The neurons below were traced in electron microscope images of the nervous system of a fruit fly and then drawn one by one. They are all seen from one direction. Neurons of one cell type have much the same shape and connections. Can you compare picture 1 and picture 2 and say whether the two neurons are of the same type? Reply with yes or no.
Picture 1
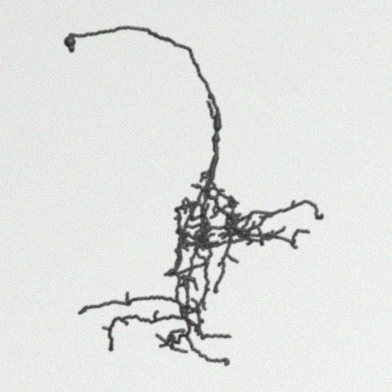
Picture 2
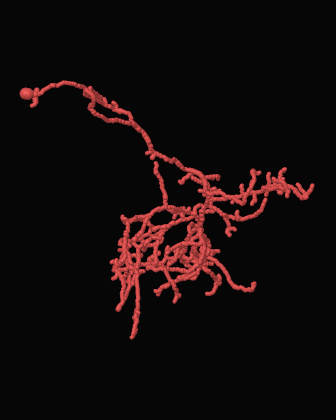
no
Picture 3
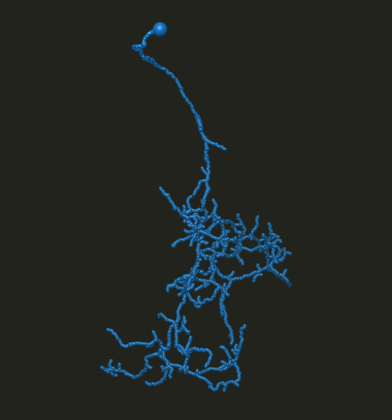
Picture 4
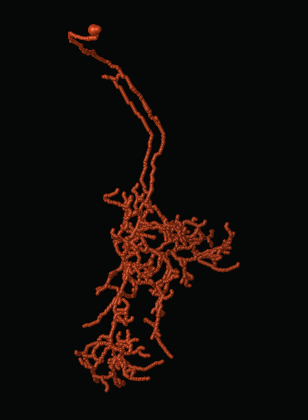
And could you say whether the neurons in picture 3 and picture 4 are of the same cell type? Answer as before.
yes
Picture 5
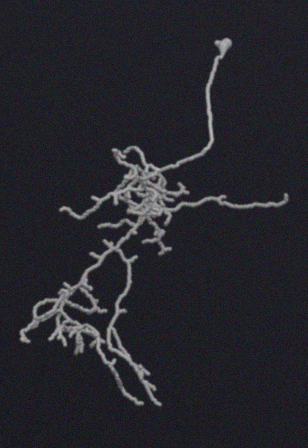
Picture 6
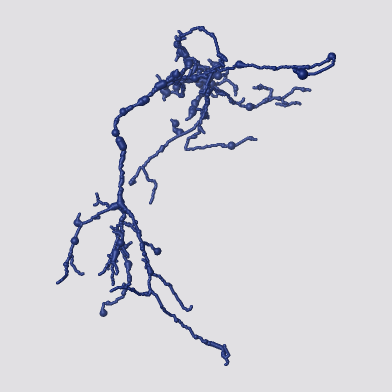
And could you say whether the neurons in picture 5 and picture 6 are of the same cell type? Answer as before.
yes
